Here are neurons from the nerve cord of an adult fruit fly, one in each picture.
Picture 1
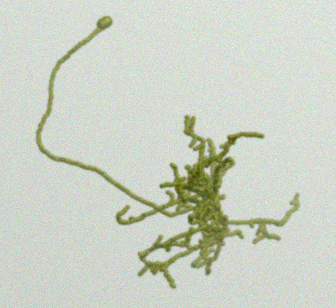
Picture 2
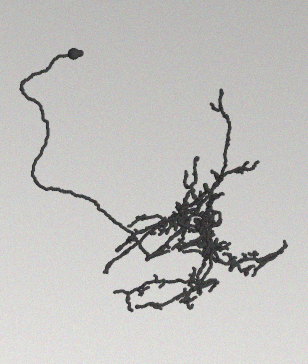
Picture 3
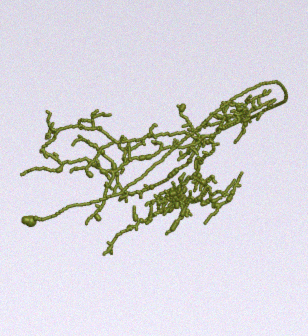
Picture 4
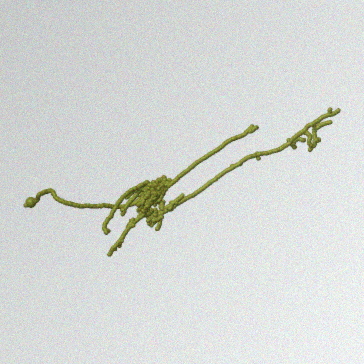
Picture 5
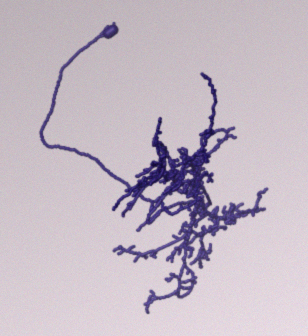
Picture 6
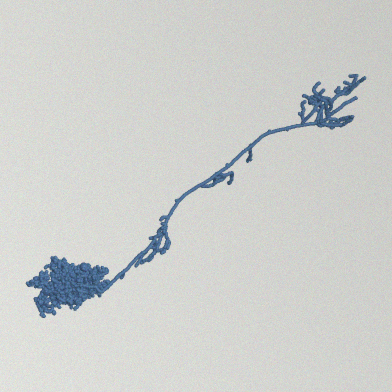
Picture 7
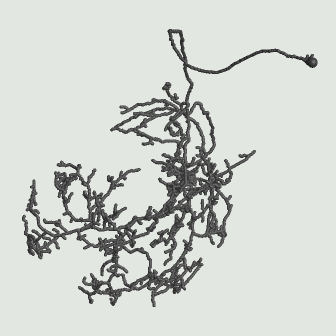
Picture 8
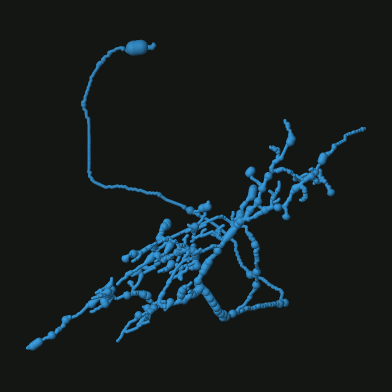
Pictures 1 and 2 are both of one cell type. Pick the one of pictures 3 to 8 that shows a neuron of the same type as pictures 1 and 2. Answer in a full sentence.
Picture 5 shows a neuron of the same cell type.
